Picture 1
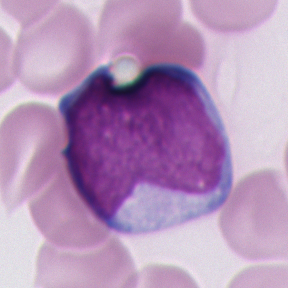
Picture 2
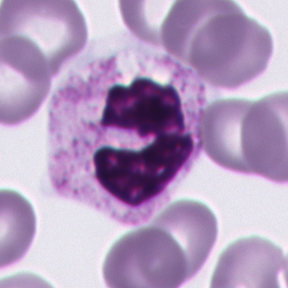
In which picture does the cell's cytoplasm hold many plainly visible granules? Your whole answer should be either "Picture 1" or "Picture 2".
Picture 2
